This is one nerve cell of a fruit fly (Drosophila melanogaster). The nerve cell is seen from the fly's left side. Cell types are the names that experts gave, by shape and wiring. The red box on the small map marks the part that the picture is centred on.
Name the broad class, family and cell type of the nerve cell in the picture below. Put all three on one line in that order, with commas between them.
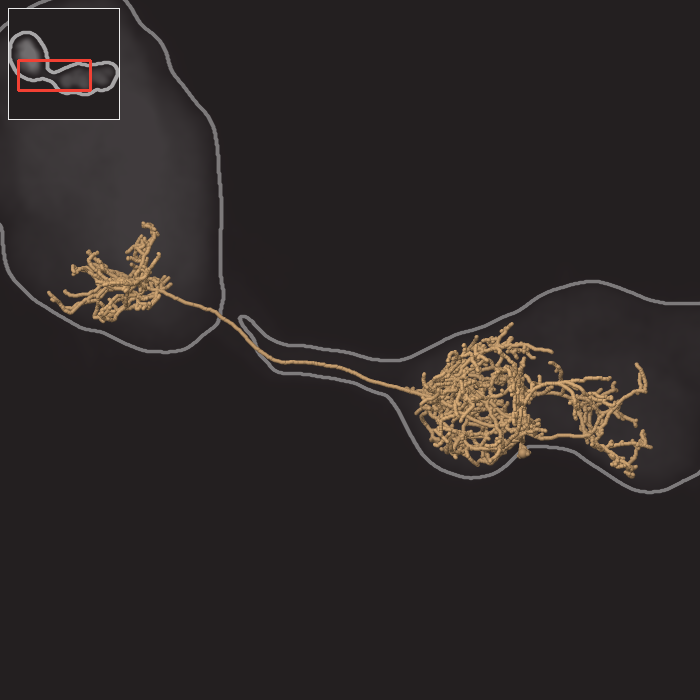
ascending neuron, hemilineage 05B, AN05B007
